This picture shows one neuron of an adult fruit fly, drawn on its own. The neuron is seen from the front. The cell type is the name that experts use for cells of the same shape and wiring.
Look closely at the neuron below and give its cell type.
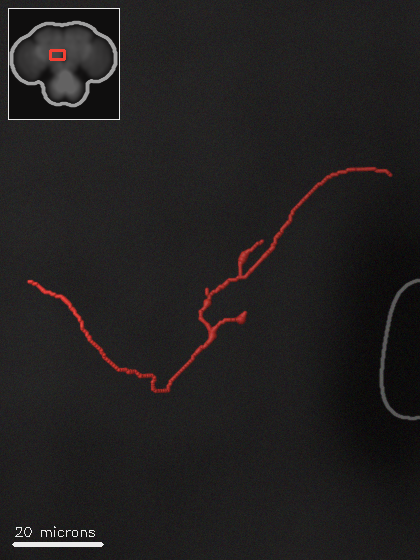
ORN_VM6m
